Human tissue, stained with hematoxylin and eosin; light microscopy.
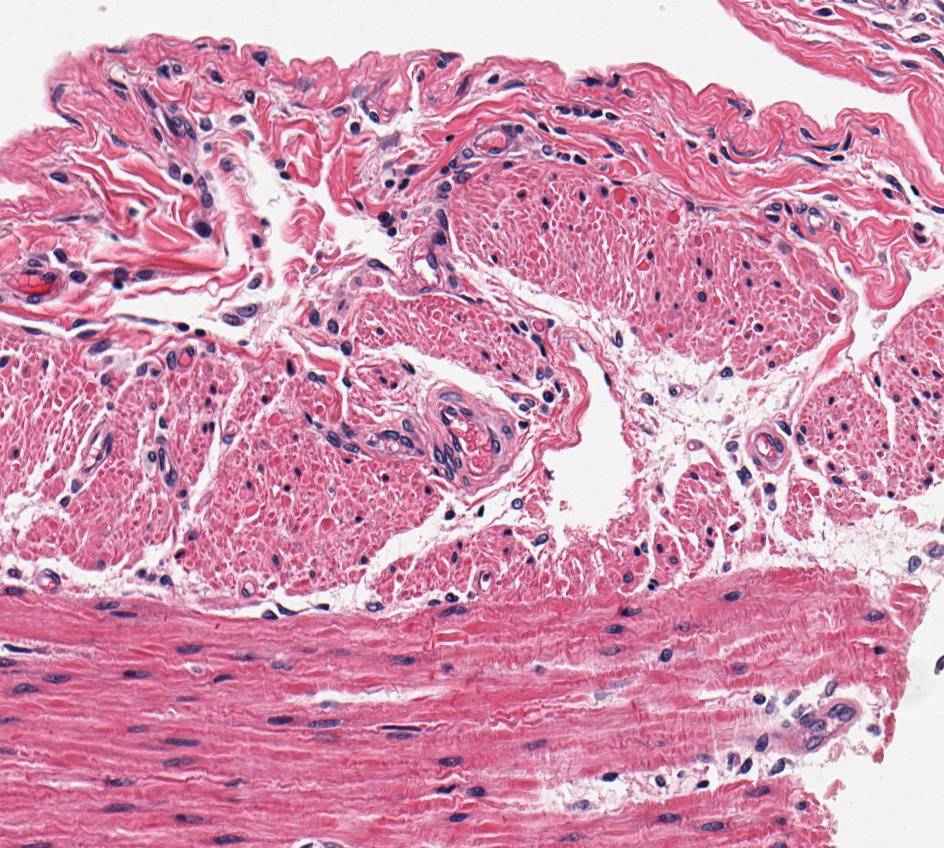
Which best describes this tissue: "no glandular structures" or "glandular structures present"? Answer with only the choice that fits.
No glandular structures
